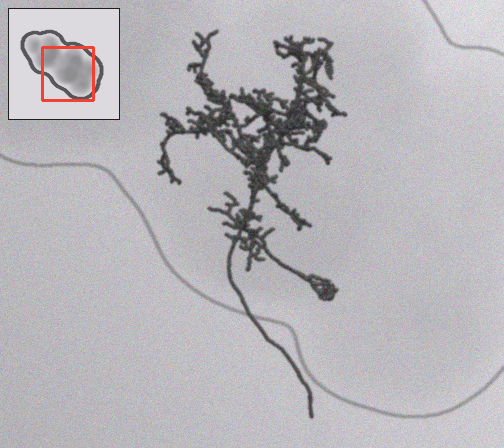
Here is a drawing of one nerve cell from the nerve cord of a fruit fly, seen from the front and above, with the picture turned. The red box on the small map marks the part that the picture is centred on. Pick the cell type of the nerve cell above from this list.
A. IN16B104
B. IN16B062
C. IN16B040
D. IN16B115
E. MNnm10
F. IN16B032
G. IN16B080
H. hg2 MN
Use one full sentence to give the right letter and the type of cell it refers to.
Listed as option H, the cell type hg2 MN is that of the nerve cell.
